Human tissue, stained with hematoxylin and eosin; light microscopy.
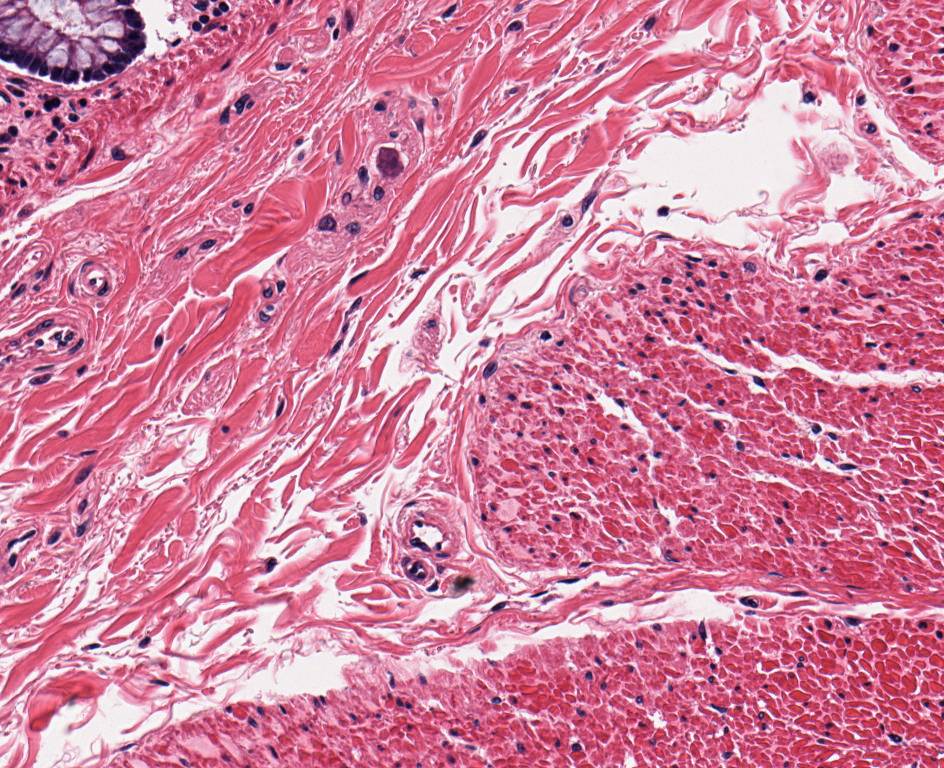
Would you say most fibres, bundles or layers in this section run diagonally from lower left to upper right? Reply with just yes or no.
Yes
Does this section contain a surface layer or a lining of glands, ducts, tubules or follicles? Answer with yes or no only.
Yes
